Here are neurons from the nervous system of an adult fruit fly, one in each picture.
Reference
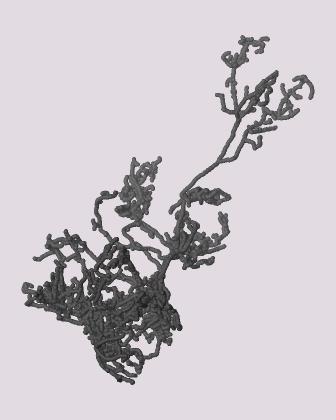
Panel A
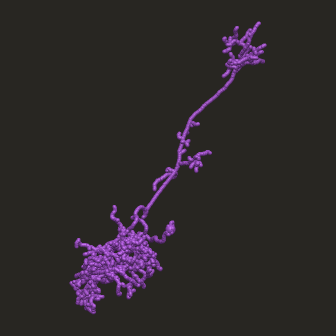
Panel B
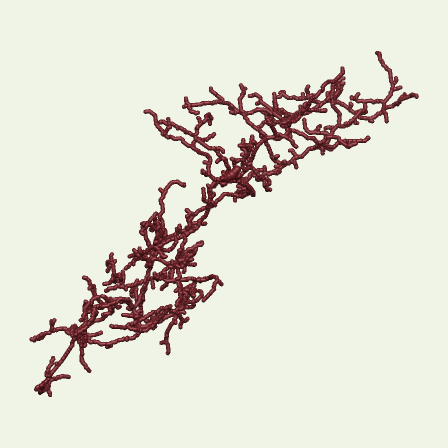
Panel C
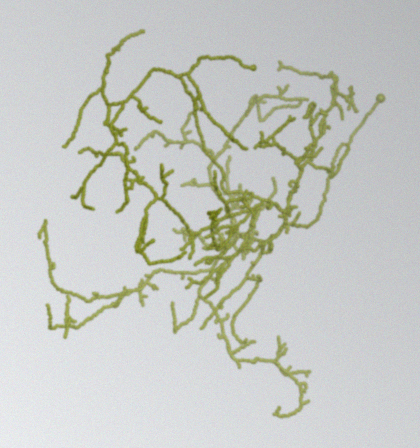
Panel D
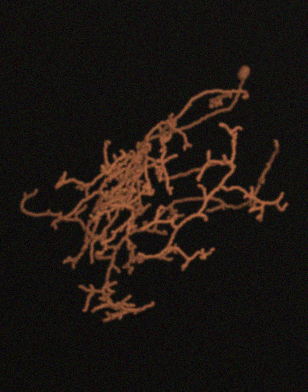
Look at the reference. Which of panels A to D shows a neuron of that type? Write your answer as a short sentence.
Panel B is of the same cell type.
